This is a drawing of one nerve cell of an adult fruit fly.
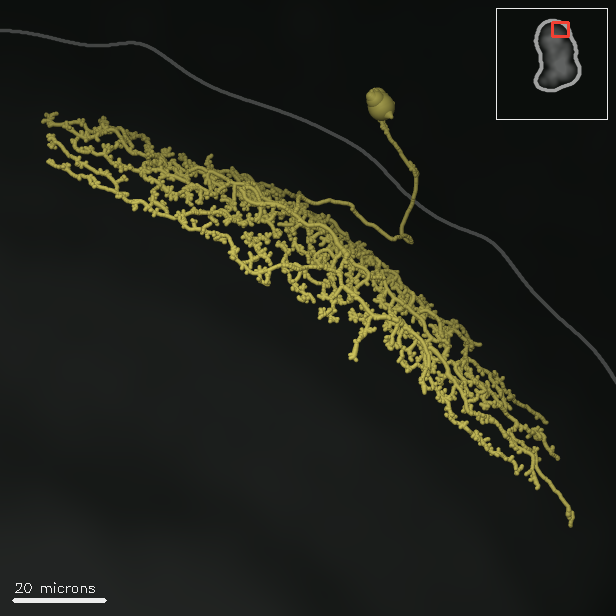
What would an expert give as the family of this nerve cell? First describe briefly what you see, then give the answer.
The cell body can be seen at the top of the picture. By the scale bar it is about 120 microns wide in this view. Dozens of branch ends can be seen. Its broad class is optic-lobe intrinsic neuron. The family is Dm.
